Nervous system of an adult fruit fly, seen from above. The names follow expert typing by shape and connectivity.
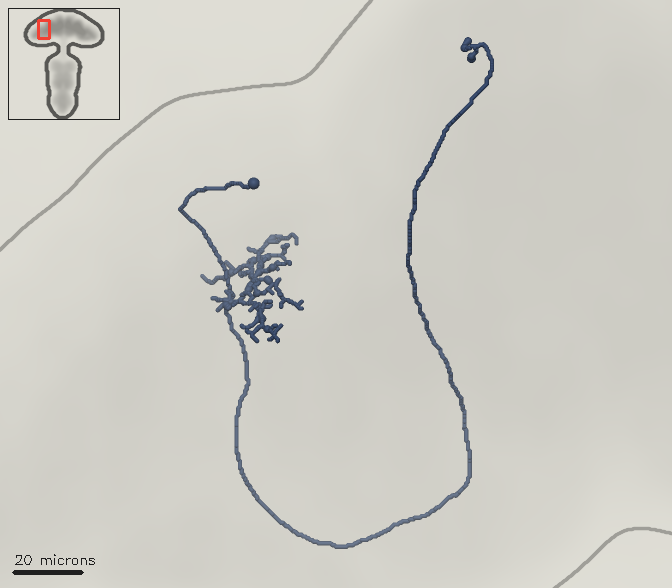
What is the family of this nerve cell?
MeTu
